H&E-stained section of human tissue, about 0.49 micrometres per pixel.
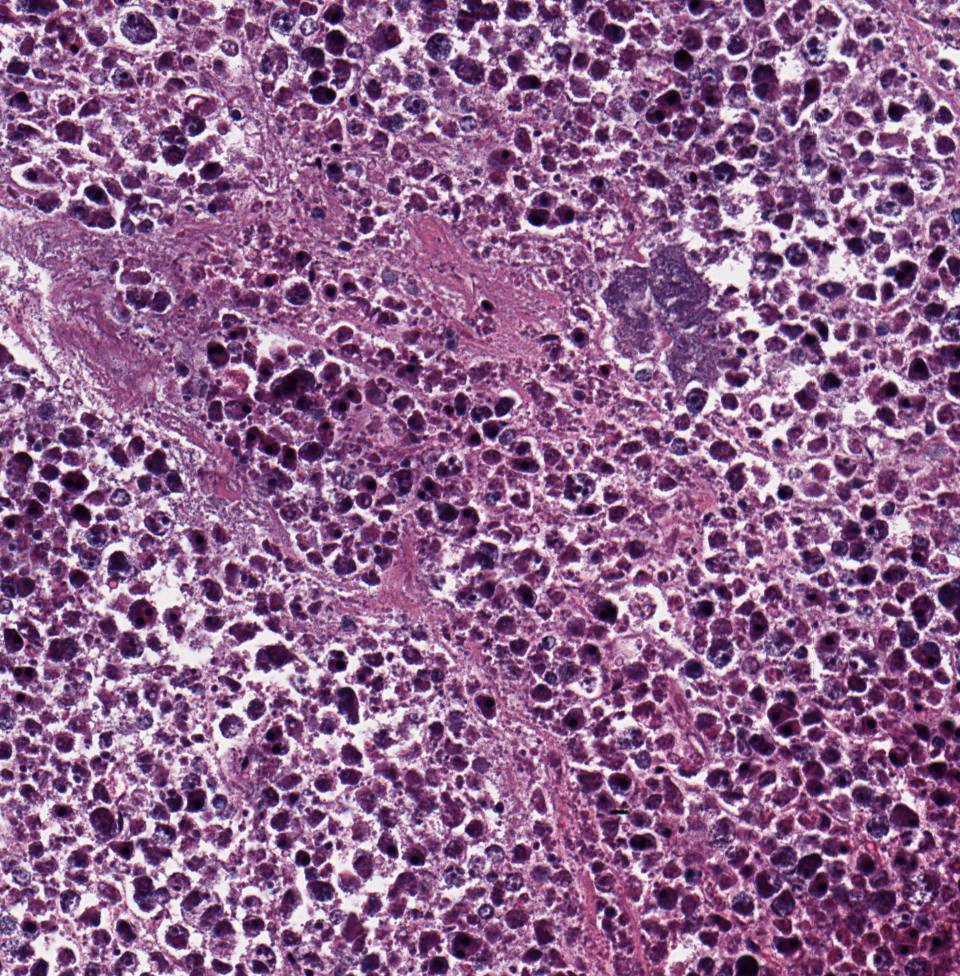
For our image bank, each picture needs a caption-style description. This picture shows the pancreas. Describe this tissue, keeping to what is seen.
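So, thin pink fibrous strands cross diagonally from the upper left toward the lower centre, splitting the sheet of cells. Just right of centre in the upper half there's one irregular clump of granular dark purple material. I find no fat cells anywhere. Many nuclei look smudged and granular, so fine nuclear detail is poorly preserved.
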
